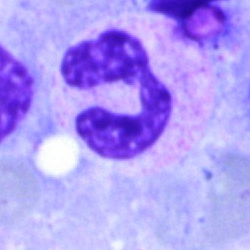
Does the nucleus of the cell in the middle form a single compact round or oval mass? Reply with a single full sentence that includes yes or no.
No, there is a curved band-shaped nucleus without separate lobes, not a round or oval one.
